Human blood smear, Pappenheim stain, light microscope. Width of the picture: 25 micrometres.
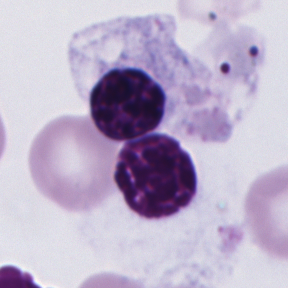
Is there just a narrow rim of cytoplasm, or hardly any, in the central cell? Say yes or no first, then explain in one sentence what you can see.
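No. The cytoplasm is abundant and extends far beyond the nucleus, especially upward.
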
